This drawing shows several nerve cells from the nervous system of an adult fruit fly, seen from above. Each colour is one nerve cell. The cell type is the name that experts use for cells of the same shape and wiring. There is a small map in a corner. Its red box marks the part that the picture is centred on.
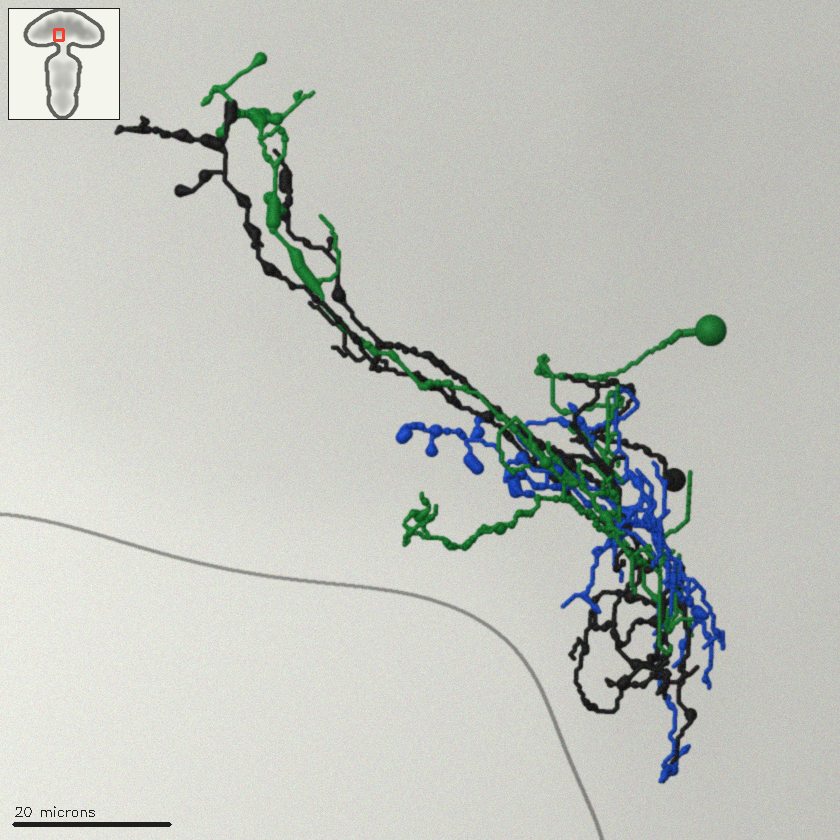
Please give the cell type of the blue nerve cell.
GNG431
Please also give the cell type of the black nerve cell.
GNG332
